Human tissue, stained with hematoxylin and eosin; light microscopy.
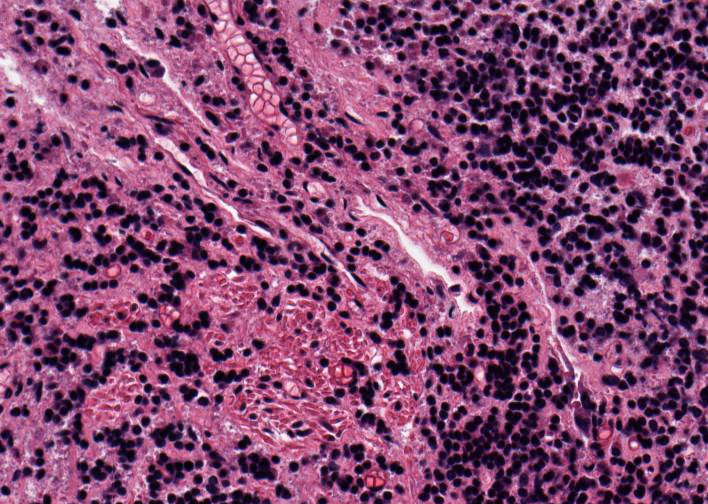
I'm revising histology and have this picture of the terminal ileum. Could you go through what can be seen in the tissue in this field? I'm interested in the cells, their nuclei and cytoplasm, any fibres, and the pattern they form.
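Most of what I see is a dense crowd of small cells, each with a round, dark-staining nucleus and very little visible cytoplasm. Down in the lower centre, though, there's a paler pink patch where the cells are larger, with more eosinophilic cytoplasm and fewer dark nuclei. I can't find a single fat cell anywhere.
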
